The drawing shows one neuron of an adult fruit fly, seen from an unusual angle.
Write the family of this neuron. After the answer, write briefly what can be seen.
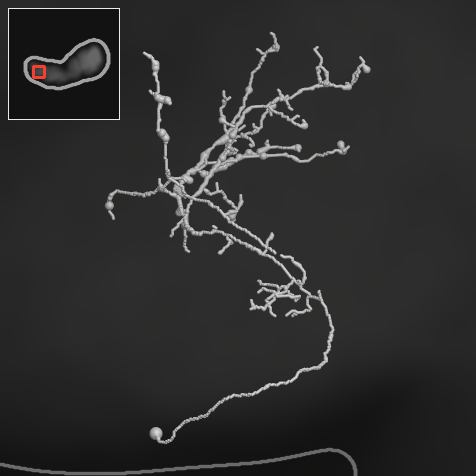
Its family is hemilineage 14A. This is a nerve-cord intrinsic neuron. The picture shows dozens of branch ends. In this view it is taller than it is wide.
